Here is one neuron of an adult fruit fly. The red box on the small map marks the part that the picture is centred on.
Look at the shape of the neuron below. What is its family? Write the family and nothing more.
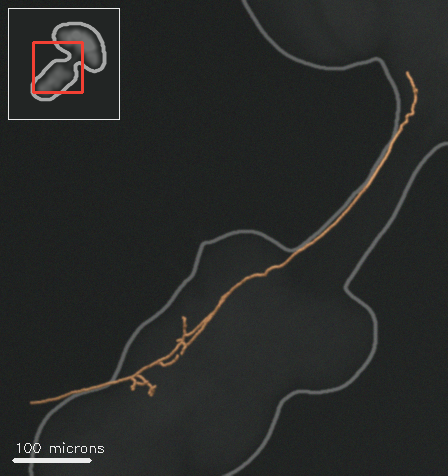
class mechanosensory proprioceptive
